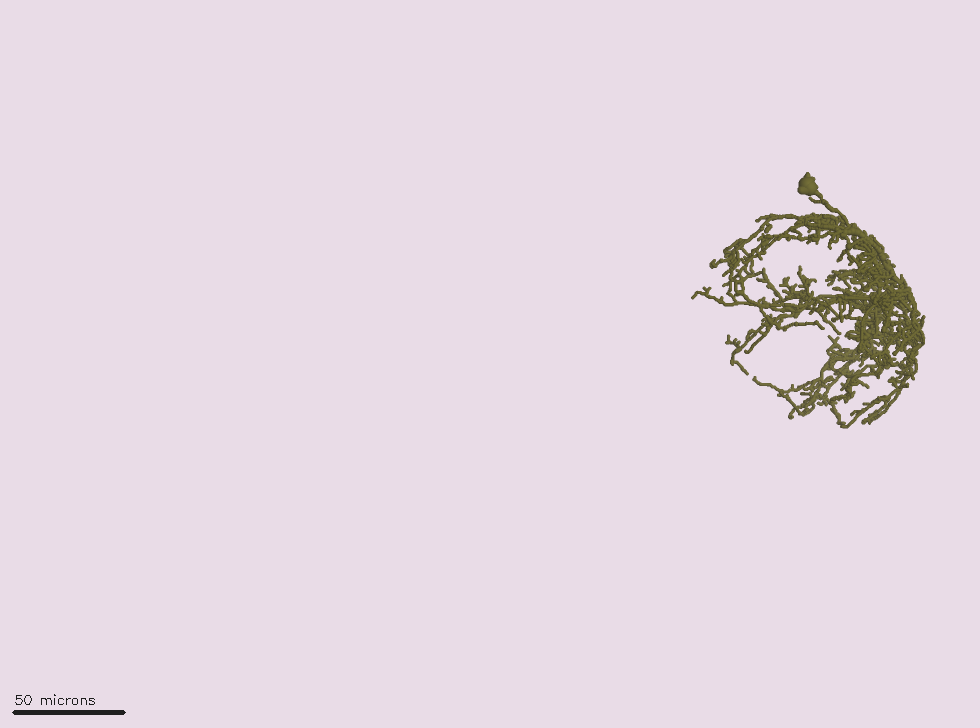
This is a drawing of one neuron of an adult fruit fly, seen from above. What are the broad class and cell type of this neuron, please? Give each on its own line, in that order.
central-brain intrinsic neuron
AVLP289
